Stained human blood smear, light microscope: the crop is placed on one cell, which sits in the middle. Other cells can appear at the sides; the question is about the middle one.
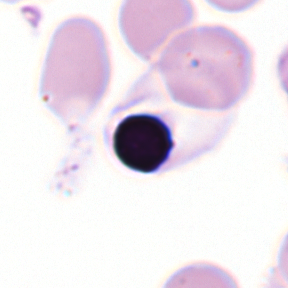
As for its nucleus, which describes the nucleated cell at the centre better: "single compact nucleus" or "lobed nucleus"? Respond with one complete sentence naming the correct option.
Within the cell, the nucleus is one undivided, compact round, oval or kidney-shaped mass.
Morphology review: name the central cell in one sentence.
In the middle of this smear crop, the cell is a normoblast.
